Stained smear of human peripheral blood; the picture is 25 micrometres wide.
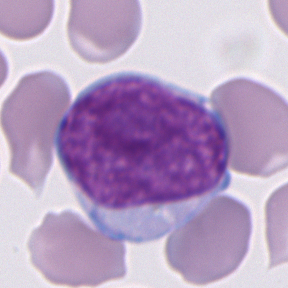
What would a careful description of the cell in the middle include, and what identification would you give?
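Most of this cell is nucleus, leaving just a small amount of cytoplasm. That cytoplasm is pale blue, though its outer edge is a deeper blue than the part inside. I see no granules in it. It's a myeloblast.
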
